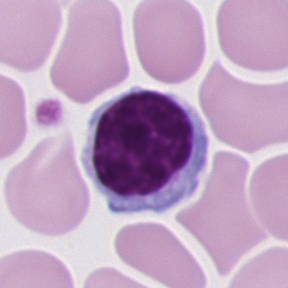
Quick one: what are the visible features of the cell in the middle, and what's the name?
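Look first at the nucleus: it is round and fills most of the cell, and you will find no nucleoli in it. Only a scant rim of pale blue cytoplasm runs around it. Along the lower edge, the outline turns slightly uneven and ruffled. What you are looking at is a typical lymphocyte.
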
